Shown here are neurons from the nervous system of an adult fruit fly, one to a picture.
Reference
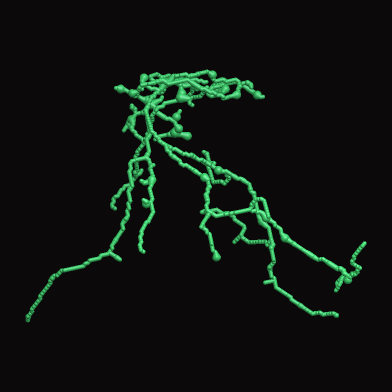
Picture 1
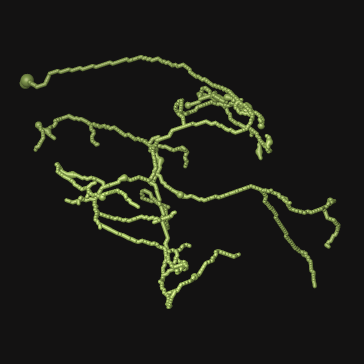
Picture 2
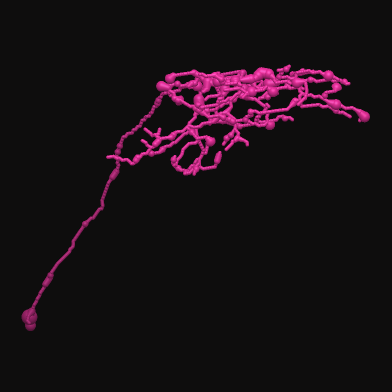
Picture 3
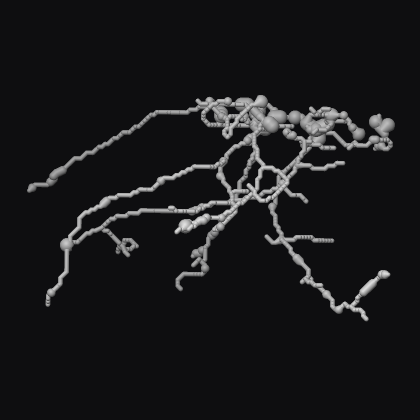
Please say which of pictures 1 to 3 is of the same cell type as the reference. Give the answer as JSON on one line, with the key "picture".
{"picture": 3}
